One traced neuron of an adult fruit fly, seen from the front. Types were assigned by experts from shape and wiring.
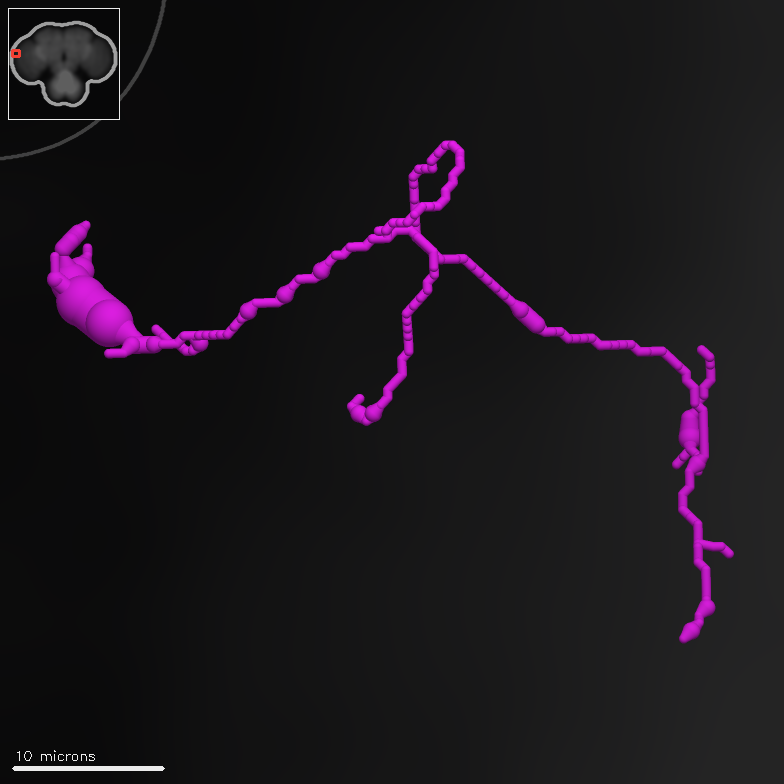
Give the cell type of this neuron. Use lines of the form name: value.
cell type: Dm9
